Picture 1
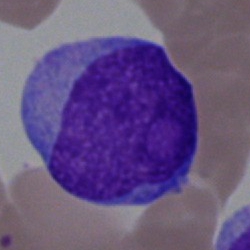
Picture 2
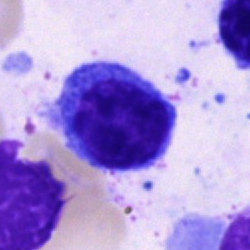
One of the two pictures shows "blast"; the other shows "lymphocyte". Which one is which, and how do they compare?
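Of the two, the blast is shown in picture 1 and the lymphocyte in picture 2. Both cells have a roughly round outline, a nucleus placed off-centre toward the right, and cytoplasm widest on the left, with no granules or vacuoles. The blast's outline is smooth and runs from round to oval, whereas the lymphocyte's edge is slightly ragged on the left. The chromatin differs as well: in the blast it is finely stippled and dark purple, without large dense clumps, while in the lymphocyte it is dark purple and dense, with some darker clumped areas.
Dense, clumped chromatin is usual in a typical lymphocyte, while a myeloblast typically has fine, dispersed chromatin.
The cytoplasm of the blast forms a blue crescent lying mainly on the left of the nucleus; that of the lymphocyte is a narrow blue rim.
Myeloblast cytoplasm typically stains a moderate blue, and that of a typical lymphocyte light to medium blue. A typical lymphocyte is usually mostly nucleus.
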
